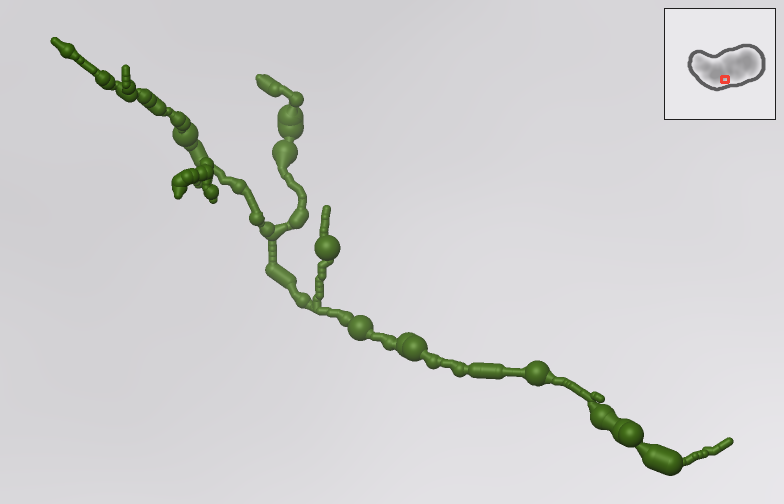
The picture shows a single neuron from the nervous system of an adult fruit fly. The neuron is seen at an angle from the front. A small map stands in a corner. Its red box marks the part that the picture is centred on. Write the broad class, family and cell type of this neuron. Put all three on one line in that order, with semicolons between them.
sensory neuron entering the nerve cord; class mechanosensory tactile; SNta30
